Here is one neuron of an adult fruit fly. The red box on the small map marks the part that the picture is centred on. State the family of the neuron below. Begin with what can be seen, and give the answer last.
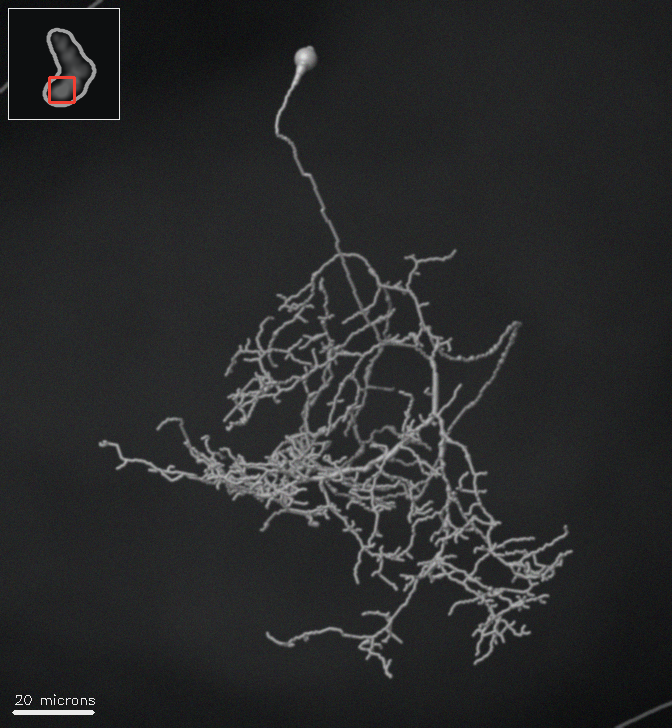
Its cell body lies at the top of the picture. From top to bottom in the picture it spans about 160 microns. More than a hundred branch ends can be seen. Its broad class is central-brain intrinsic neuron. Its family is hemilineage VLPl&p1_posterior.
